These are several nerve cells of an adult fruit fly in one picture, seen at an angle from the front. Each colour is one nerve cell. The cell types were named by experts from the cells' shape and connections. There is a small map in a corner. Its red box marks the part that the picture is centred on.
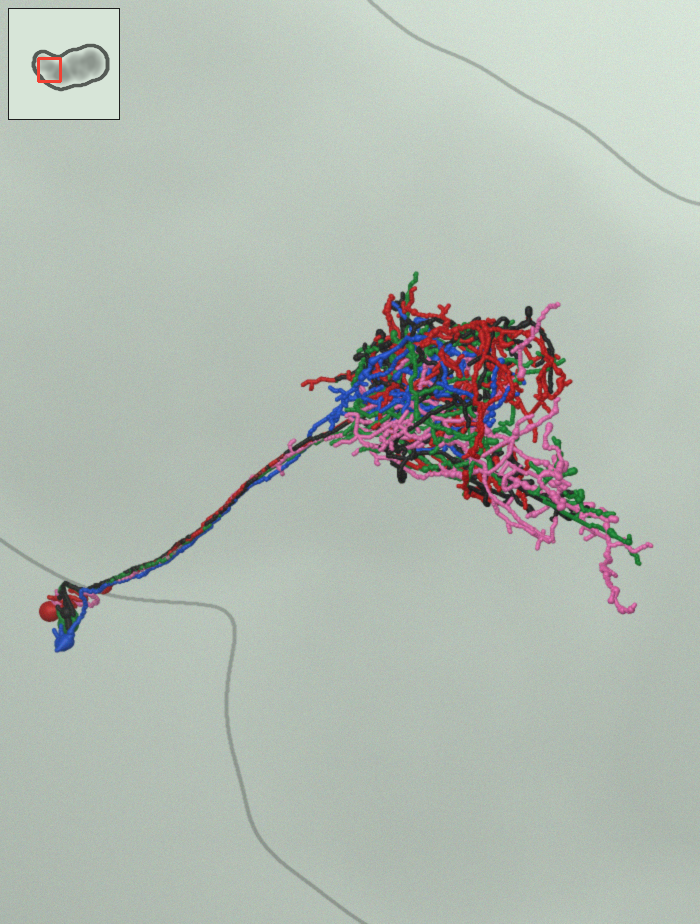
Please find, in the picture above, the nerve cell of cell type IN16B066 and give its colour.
black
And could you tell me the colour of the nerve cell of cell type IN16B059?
green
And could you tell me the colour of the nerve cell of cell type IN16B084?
blue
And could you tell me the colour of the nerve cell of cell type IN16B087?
red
